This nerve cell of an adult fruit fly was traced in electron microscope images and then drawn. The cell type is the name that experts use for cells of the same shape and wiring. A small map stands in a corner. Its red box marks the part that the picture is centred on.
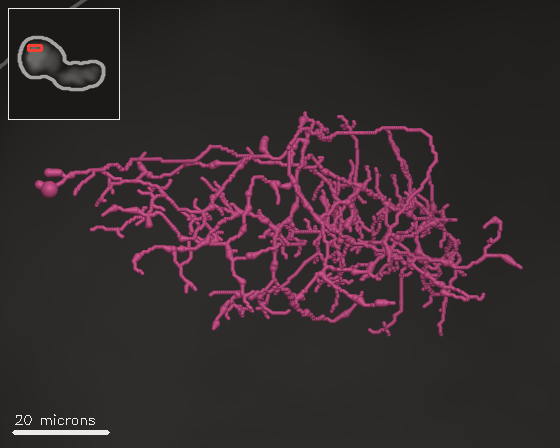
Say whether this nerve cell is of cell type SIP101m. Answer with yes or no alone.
no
